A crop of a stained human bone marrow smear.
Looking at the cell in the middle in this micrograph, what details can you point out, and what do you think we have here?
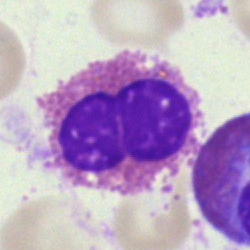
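Looking at the chromatin first, it is dense and stains dark purple. The cytoplasm seems packed with coarse purplish-pink granules. That granular cytoplasm forms a rim right around the nucleus, on every side. I can also make out a few small pale spots lying over the nucleus. This is an eosinophil.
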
